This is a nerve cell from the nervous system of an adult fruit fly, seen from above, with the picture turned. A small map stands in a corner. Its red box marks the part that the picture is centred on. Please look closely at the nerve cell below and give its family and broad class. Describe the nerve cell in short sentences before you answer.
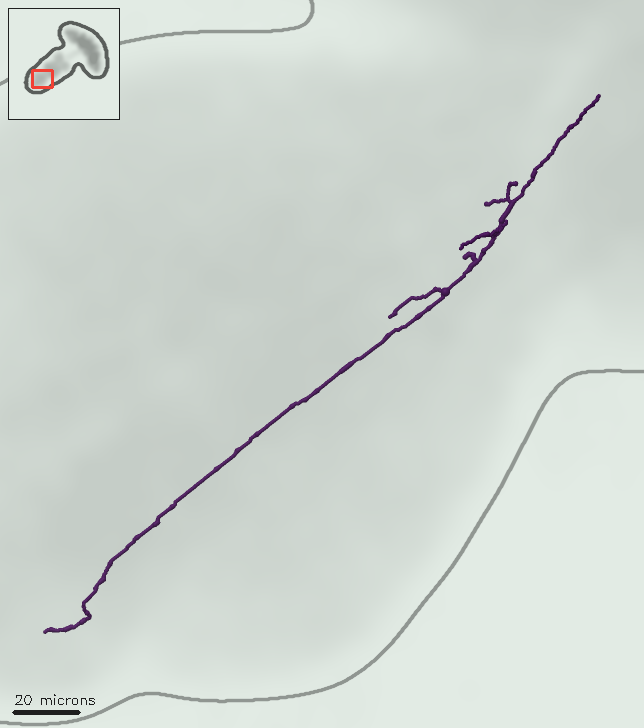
It is in the nerve cord and does not reach the brain. By the scale bar it is about 170 microns wide in this view. It has a dozen or fewer branch ends. The name of its family is class mechanosensory proprioceptive. It is a sensory neuron entering the nerve cord.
